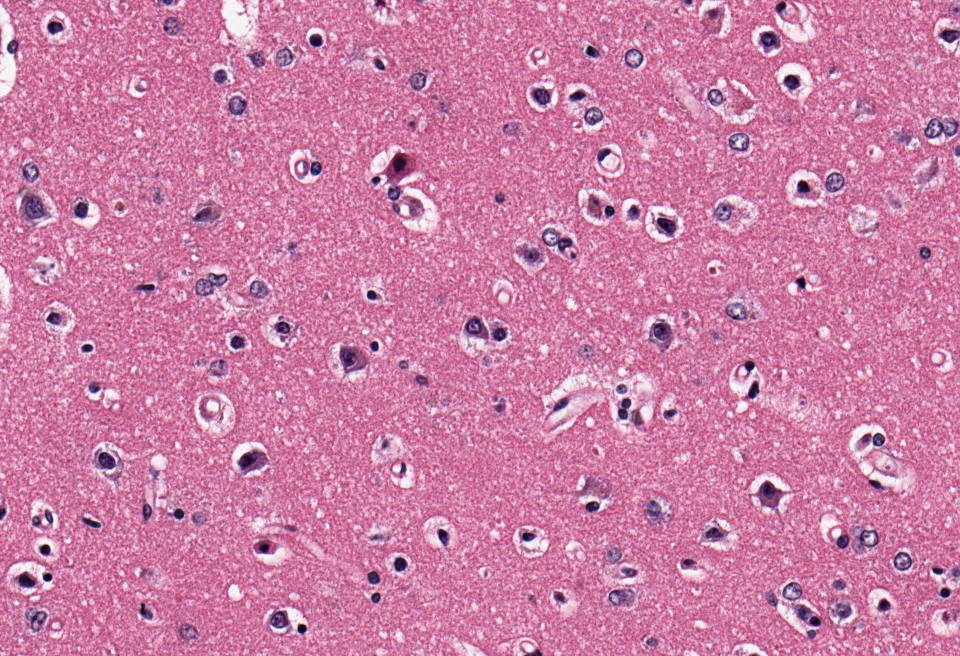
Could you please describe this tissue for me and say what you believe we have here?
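Point one, arrangement: cells lie singly or in small groups across a continuous pink fibrillary background, with no glands, epithelium or other organised units. Point two, background: finely granular pink neuropil speckled with many tiny clear vacuoles. Point three: near the top centre, one neuron has shrunken, deeply eosinophilic red cytoplasm and a dark nucleus. Absent: fat cells and large open lumens. This tissue is cerebral cortex.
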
